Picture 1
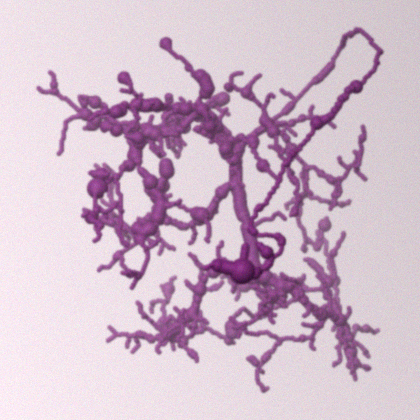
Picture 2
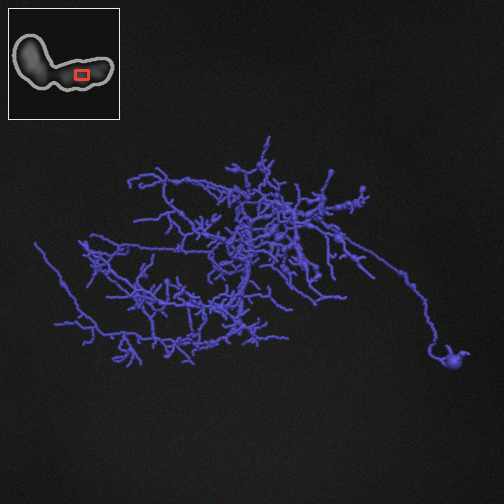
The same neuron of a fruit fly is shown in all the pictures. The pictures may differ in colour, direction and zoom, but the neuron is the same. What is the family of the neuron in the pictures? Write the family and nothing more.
hemilineage 21A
